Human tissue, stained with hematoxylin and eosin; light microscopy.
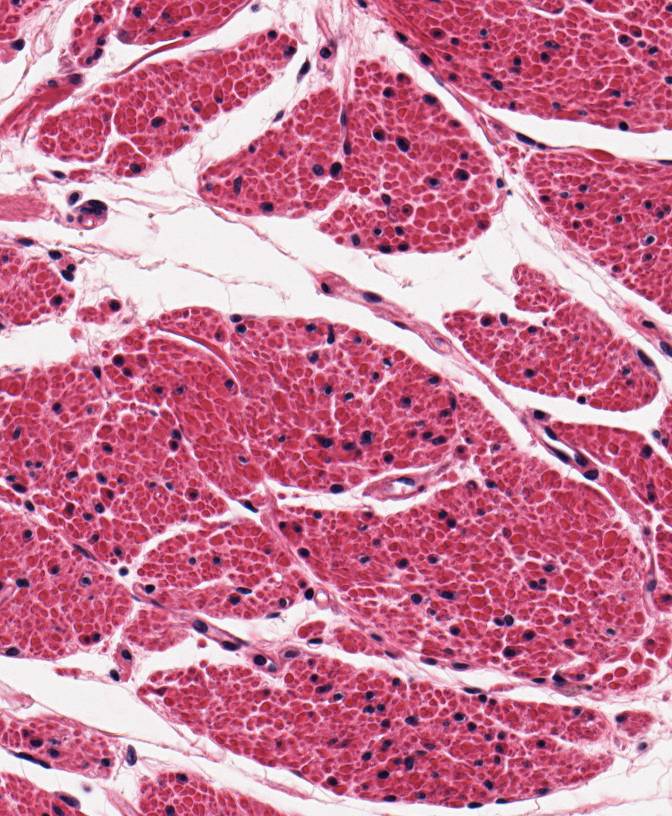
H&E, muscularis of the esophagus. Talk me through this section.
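Pale septa running diagonally across the field divide the muscle into separate bundles of differing size. The muscle cytoplasm stains a deep pink-red. Dark, round-to-oval nuclei lie in the centre of the cell profiles, though only a minority of profiles contain one. The septa are loose, pale connective tissue with thin wavy fibres and sparse elongated nuclei.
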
